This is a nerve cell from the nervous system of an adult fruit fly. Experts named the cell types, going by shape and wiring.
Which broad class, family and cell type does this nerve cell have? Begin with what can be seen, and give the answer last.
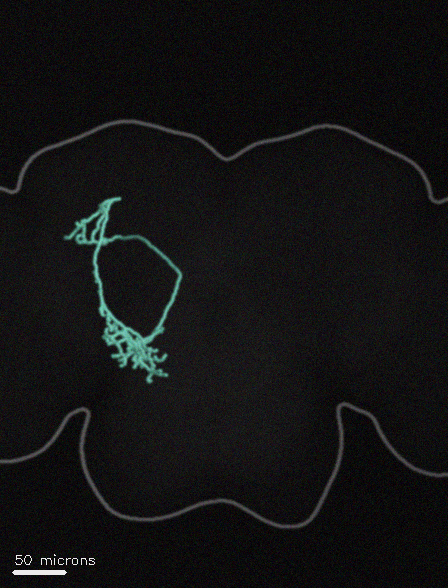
Its cell body lies on the left of the picture. From top to bottom in the picture it spans about 180 microns. It is a central-brain intrinsic neuron. The family is hemilineage WEDd1. Its cell type is CB1849.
